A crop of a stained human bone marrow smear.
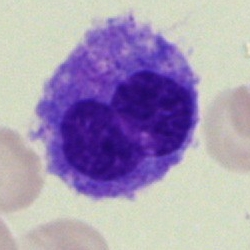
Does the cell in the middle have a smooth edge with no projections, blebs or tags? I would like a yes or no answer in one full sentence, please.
No, the cell's outline is not smooth; it is ragged or frayed, or has projections, blebs or tags.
